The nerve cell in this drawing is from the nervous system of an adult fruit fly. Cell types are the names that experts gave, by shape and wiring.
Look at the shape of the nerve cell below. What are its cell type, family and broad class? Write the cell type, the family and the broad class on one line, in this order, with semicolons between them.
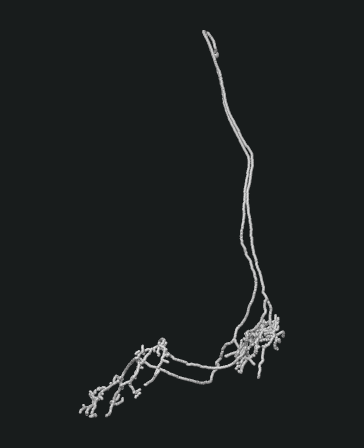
AN09B059; hemilineage 09B; ascending neuron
